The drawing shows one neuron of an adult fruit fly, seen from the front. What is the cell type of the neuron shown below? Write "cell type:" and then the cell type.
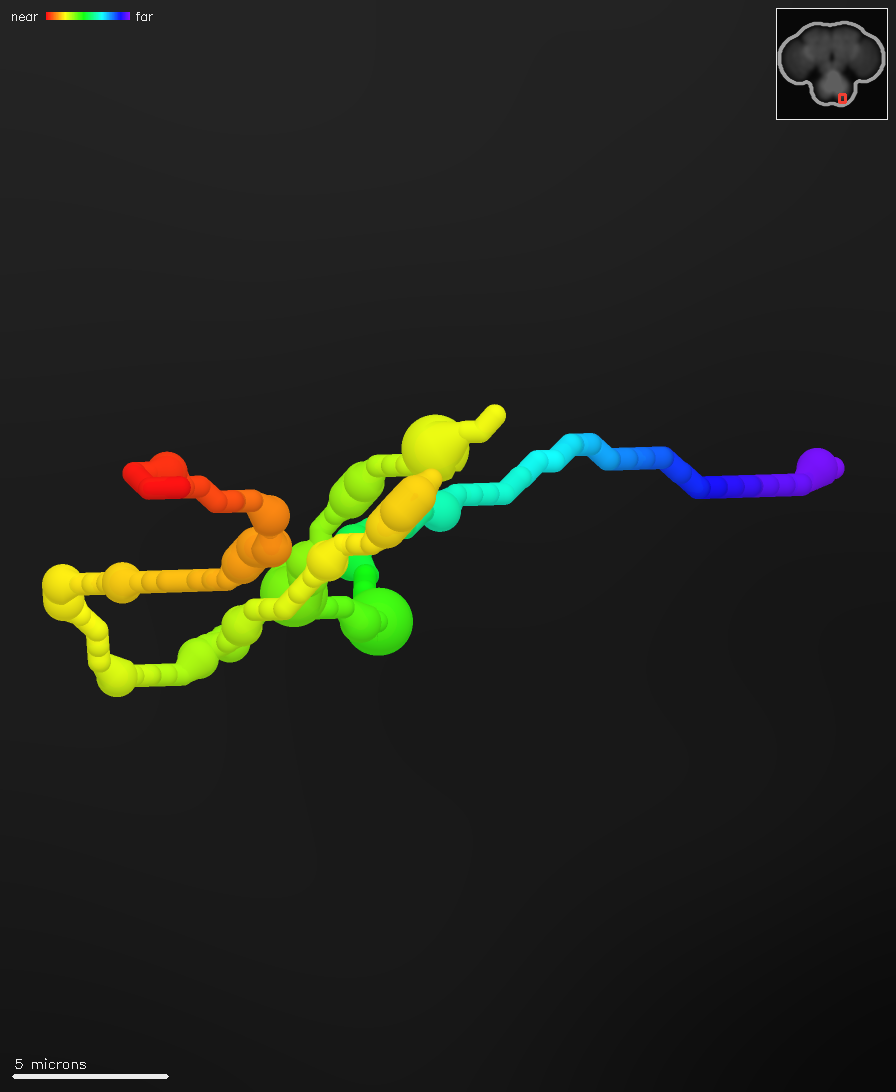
cell type: SNta26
